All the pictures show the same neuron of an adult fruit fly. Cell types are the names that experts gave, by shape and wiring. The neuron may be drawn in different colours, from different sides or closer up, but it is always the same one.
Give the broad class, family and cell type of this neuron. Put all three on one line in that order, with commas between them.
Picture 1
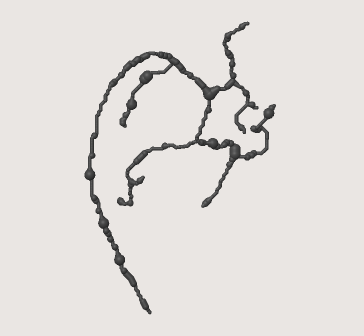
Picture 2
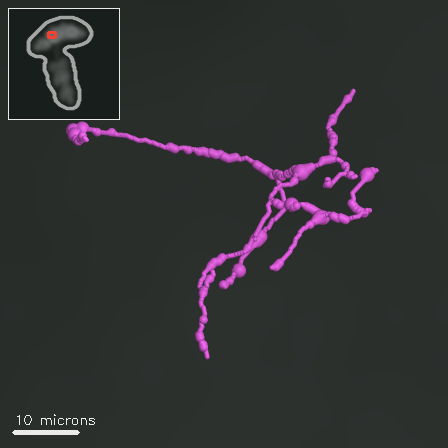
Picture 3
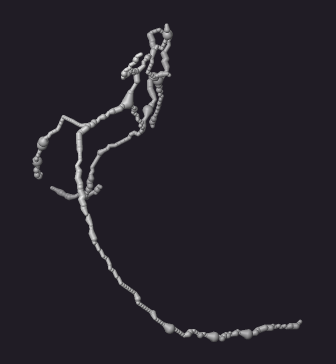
sensory neuron entering the brain, class mechanosensory, BM_MaPa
